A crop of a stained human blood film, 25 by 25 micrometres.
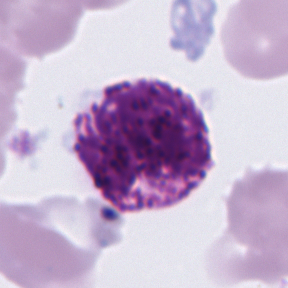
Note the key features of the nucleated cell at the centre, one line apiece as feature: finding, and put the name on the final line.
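Outline: roughly round
Size: about 13 micrometres across
Granules: coarse, dark purple-black, covering nearly the whole cell
Nucleus: outline hidden by the overlying granules
Lower edge: paler pinkish area with fewer granules
Name: basophil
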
